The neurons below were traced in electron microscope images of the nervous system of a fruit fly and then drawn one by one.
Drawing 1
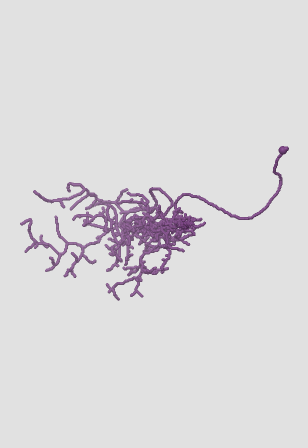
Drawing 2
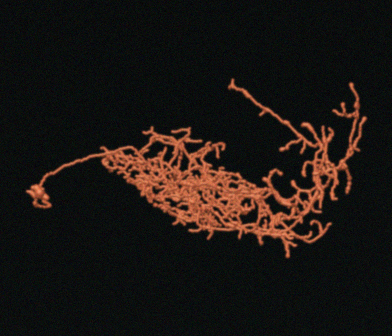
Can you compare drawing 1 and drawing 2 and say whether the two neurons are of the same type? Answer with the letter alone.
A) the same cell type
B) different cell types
B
